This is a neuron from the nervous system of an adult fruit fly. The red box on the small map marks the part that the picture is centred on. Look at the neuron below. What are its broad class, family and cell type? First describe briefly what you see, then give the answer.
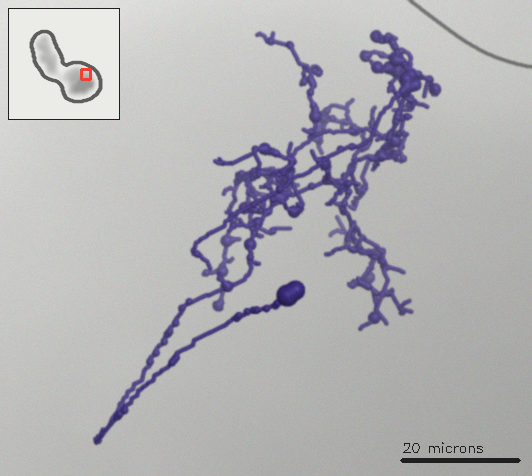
The cell body can be seen in the middle of the picture. By the scale bar it is about 70 microns tall in this view. The picture shows dozens of branch ends. Its broad class is central-brain intrinsic neuron. Its family is hemilineage LHl4_dorsal. It is of cell type CB1483.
